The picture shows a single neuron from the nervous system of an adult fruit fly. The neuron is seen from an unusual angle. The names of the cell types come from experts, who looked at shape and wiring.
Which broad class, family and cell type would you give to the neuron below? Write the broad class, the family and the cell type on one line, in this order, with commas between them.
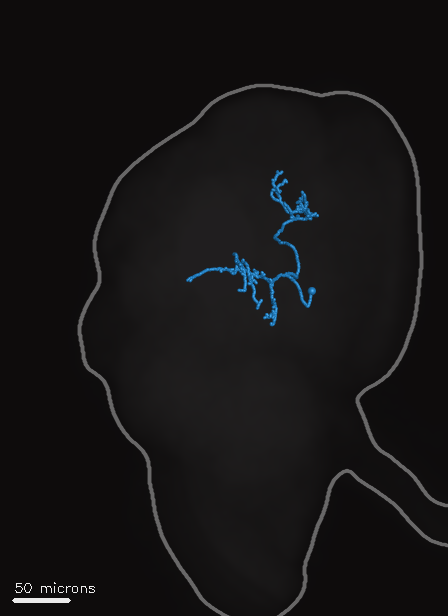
central-brain intrinsic neuron, hemilineage DM6_posterior, CL353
